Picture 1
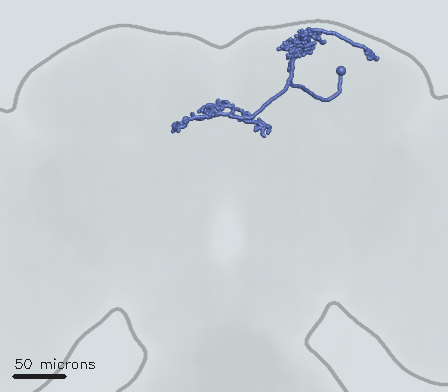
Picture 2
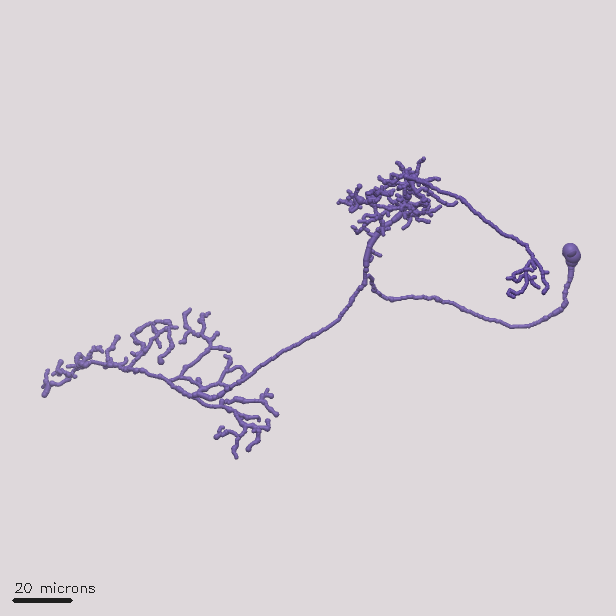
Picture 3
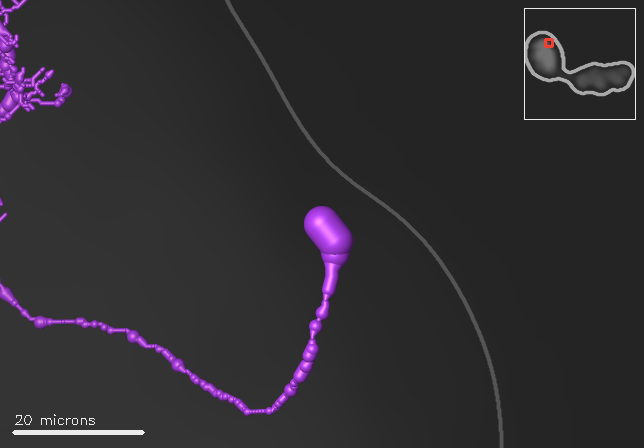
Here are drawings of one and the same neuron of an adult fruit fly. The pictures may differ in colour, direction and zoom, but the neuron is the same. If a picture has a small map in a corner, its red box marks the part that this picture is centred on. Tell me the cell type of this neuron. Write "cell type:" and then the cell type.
cell type: FB7A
